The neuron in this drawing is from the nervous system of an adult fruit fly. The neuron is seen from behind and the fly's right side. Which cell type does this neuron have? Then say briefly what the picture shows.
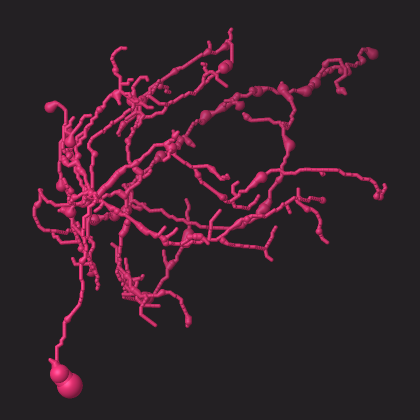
Its cell type is INXXX454. Its broad class is nerve-cord intrinsic neuron. The cell body can be seen at the lower left of the picture. The picture shows dozens of branch ends.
